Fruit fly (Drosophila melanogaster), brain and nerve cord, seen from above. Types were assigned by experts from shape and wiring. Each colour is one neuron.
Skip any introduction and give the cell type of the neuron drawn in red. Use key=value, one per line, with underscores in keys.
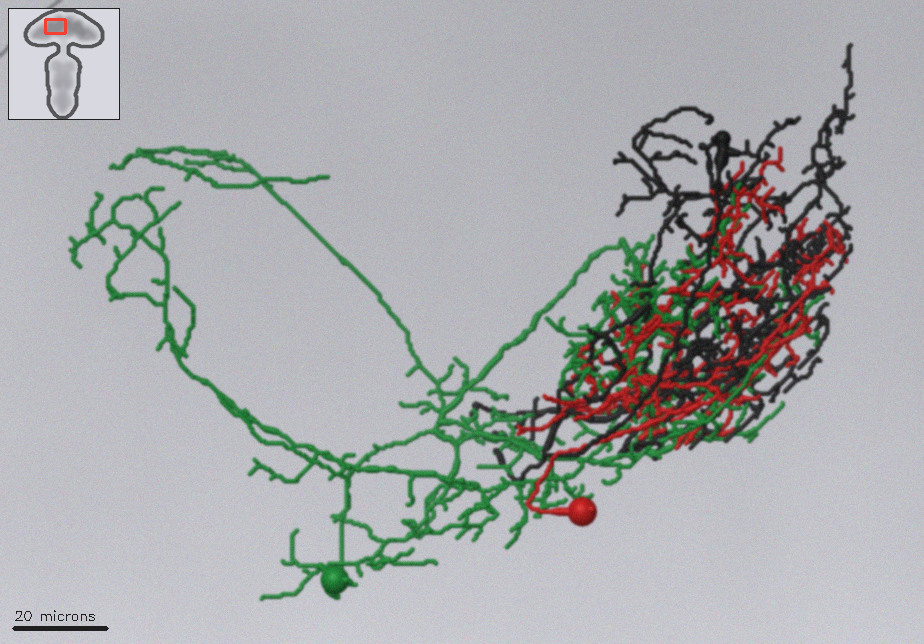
cell_type=SMP338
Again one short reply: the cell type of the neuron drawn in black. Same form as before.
cell_type=SMP346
